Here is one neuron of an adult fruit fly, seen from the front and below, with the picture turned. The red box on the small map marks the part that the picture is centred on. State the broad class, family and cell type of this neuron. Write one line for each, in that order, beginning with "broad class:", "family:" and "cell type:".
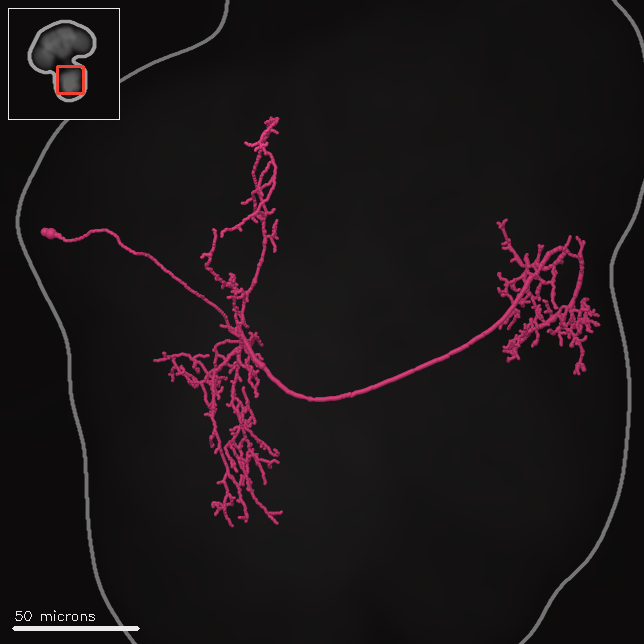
broad class: nerve-cord intrinsic neuron
family: hemilineage 01A
cell type: IN01A035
